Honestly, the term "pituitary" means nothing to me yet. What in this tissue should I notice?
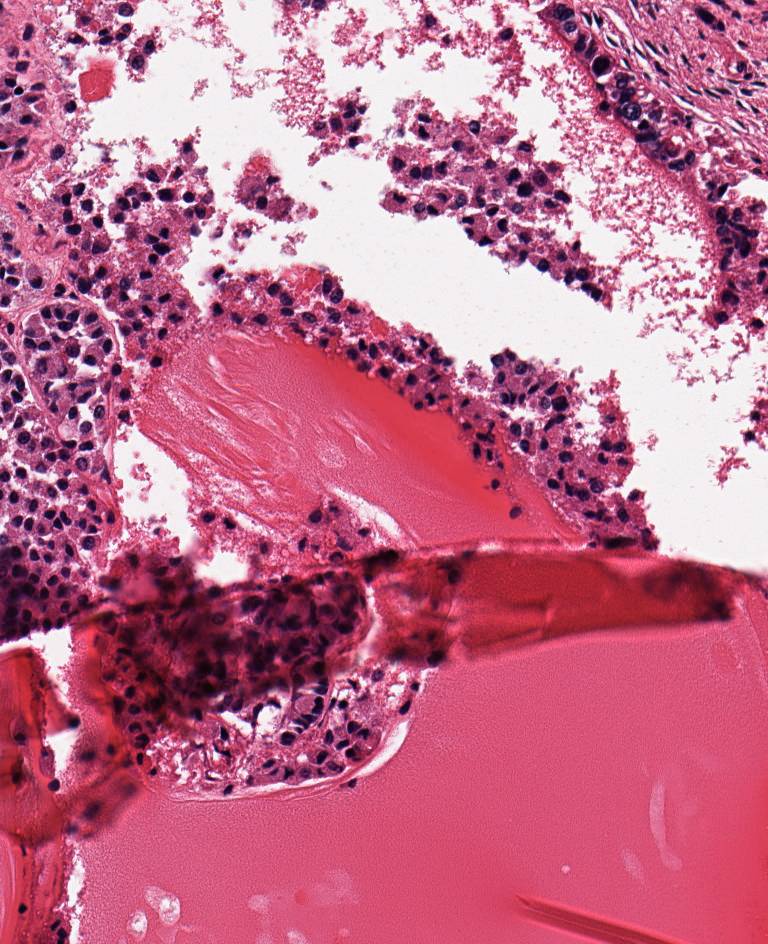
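It's pituitary. The cells lie in solid sheets and small nests without forming glands or lumens, and their nuclei are round, darkly stained and fairly uniform in size. Up in the upper right corner there's dense fibrous tissue with wavy spindle-shaped nuclei. The bit that sits less comfortably is the lower right, where a large area of smooth, homogeneous, bright pink acellular material fills the field.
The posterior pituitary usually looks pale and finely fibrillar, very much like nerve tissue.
That smooth, bright pink is plainly different from that look.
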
